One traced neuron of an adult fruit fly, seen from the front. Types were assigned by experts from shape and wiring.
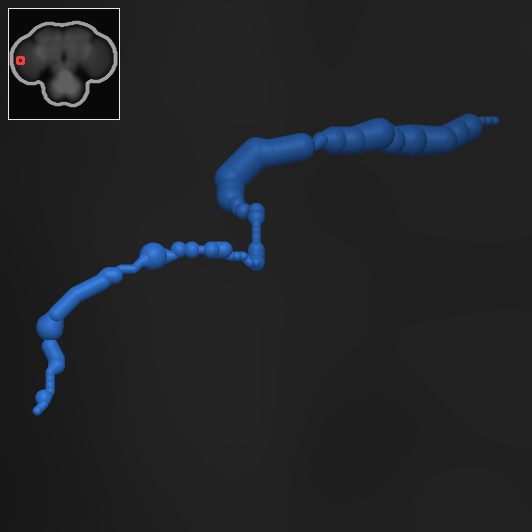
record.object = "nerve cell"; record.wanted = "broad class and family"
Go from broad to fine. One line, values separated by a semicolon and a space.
photoreceptor or other optic-lobe sensory neuron; class visual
